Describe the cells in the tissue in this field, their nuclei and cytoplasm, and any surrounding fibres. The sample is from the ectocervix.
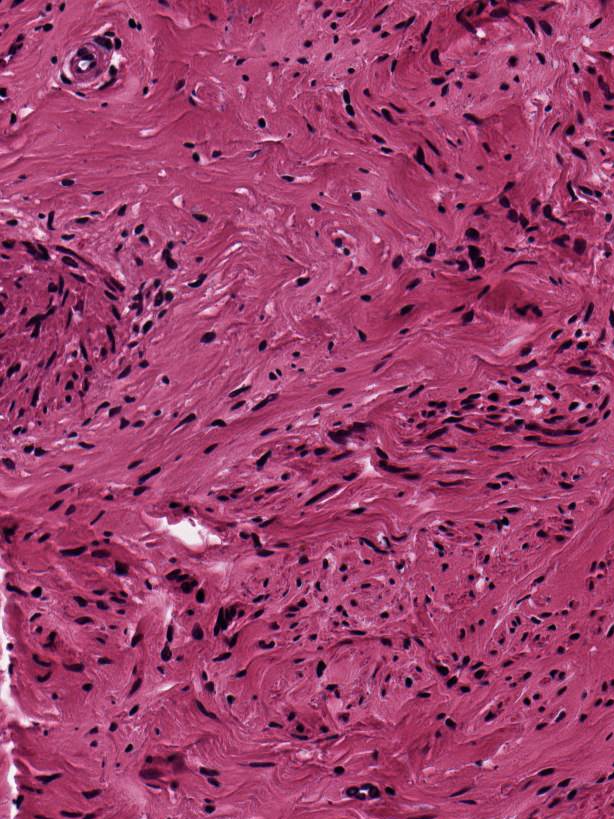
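Dense pink fibrous tissue occupies the whole field, with scattered spindle cells and no epithelium. Its collagen bundles form short fascicles that interlace and swirl in many directions. The nuclei are small and dark, ranging from elongated to wavy spindle shapes. Near the top left corner is a small vessel whose concentrically layered wall surrounds a narrow lumen.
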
